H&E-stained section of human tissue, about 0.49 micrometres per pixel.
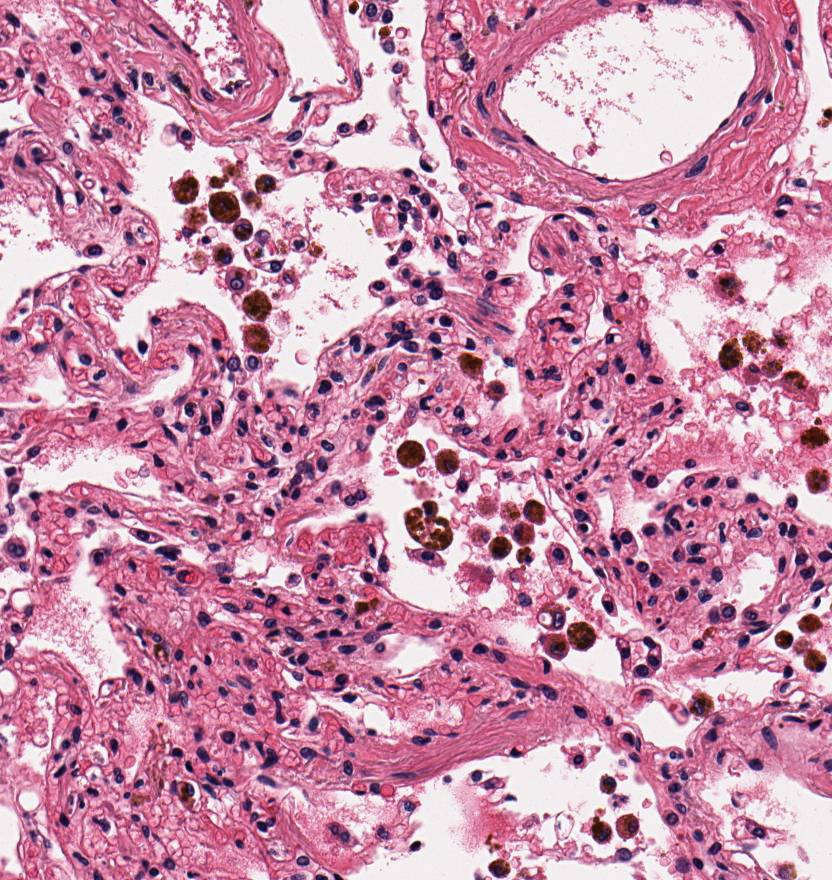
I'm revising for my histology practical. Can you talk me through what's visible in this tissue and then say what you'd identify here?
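Branching pink walls divide the field into irregular open spaces. Lying free in those spaces are rounded macrophages filled with coarse golden-brown pigment, clustered in the centre, the upper left and along the right side. In most of them the dense brown granules hide the nucleus. It's lung.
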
